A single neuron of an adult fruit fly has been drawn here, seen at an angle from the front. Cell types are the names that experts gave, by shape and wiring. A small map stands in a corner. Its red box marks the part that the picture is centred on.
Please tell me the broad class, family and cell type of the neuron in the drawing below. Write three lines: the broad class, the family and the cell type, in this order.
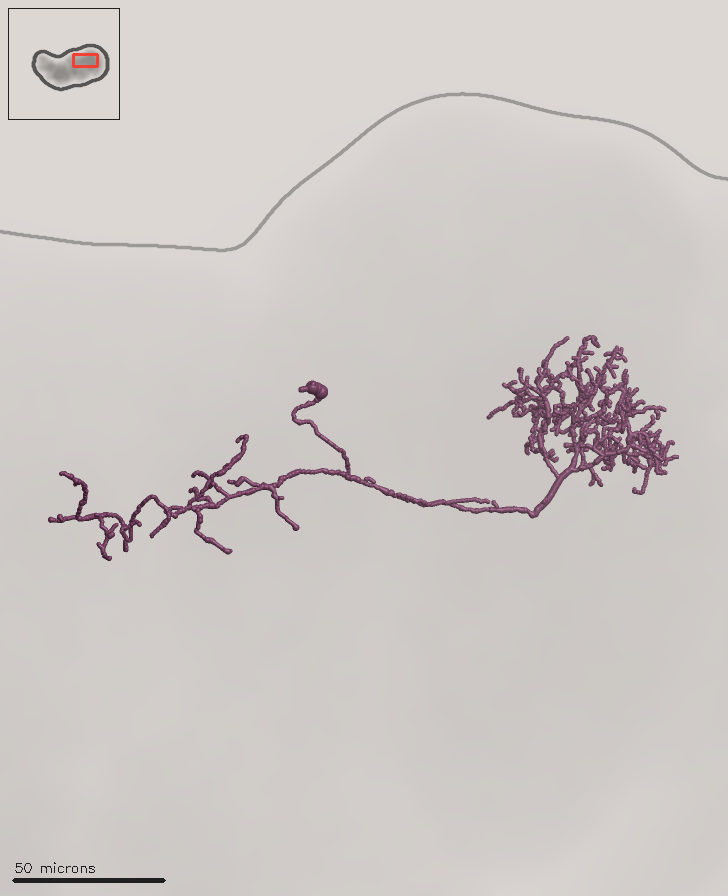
visual projection neuron
hemilineage PSp3
LoVP23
